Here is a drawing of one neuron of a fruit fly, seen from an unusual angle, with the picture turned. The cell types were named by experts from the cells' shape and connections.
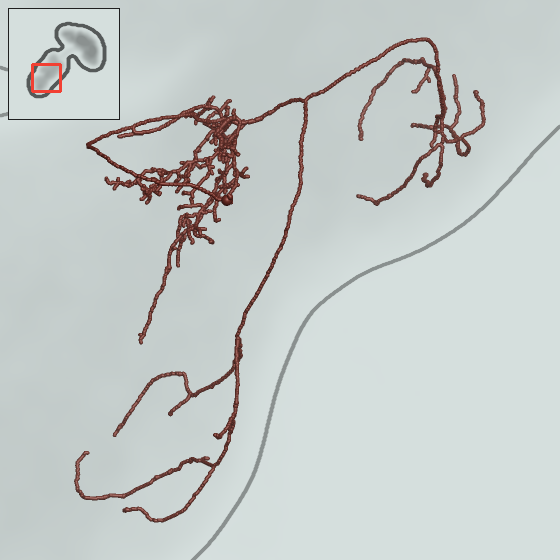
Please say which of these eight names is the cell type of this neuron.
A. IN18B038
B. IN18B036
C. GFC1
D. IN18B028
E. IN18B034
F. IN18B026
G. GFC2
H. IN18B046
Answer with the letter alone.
H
